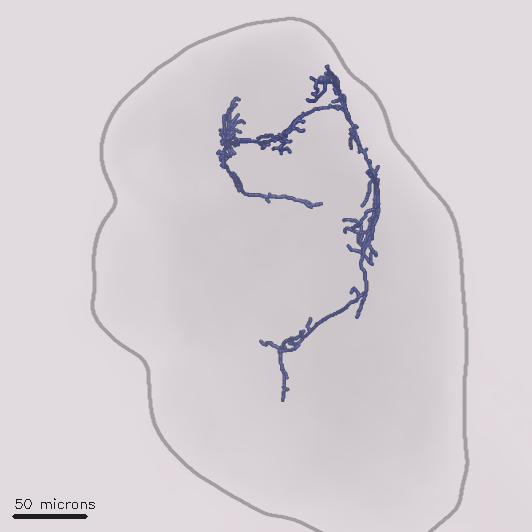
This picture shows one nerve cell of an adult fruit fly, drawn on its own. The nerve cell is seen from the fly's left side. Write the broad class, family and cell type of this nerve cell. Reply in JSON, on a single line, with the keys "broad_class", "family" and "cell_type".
{"broad_class": "central-brain intrinsic neuron", "family": "hemilineage SLPpl1", "cell_type": "SLP249"}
